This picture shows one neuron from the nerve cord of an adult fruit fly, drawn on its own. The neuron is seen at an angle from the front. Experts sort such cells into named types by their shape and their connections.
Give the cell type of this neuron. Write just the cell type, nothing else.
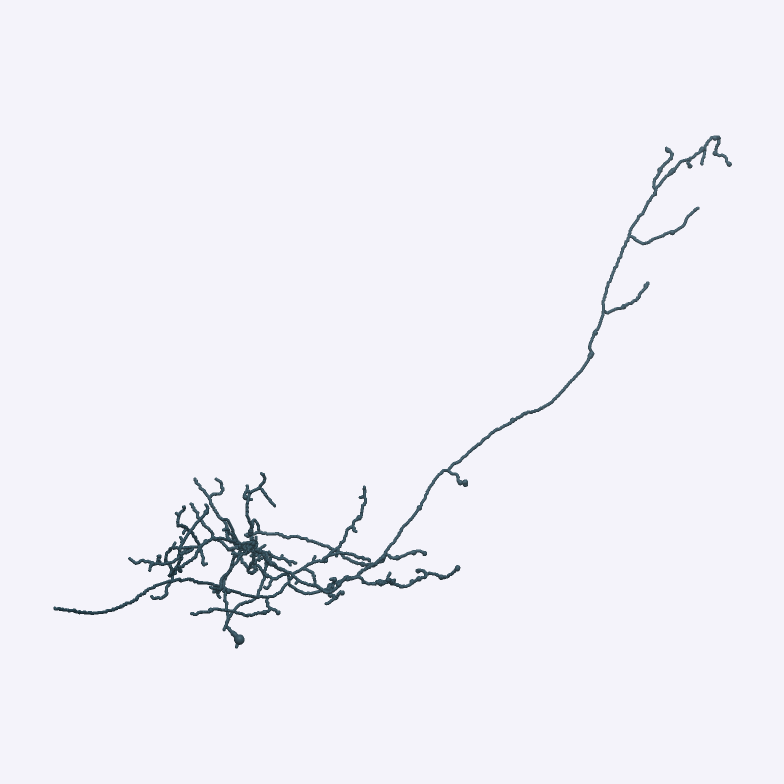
AN05B069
